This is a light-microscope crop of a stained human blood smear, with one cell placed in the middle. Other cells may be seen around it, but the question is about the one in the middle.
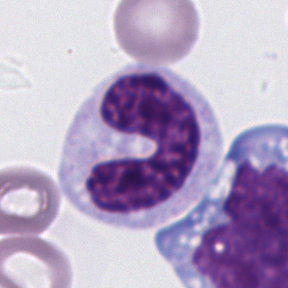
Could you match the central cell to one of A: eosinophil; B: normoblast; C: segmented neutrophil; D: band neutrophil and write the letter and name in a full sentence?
The expected answer is option D, the central cell being a band neutrophil.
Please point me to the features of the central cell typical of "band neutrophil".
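Begin with the nucleus: it is bent into a C, its notch opening toward the left.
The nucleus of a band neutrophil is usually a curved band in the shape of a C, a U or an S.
That shape goes with the name. The chromatin is coarsely clumped, dark purple masses separated by paler streaks.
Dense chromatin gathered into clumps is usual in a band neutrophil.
So the chromatin goes with it as well. Beyond that, the cell outline is round and smooth, and there is a moderate amount of pale lilac-grey cytoplasm.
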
